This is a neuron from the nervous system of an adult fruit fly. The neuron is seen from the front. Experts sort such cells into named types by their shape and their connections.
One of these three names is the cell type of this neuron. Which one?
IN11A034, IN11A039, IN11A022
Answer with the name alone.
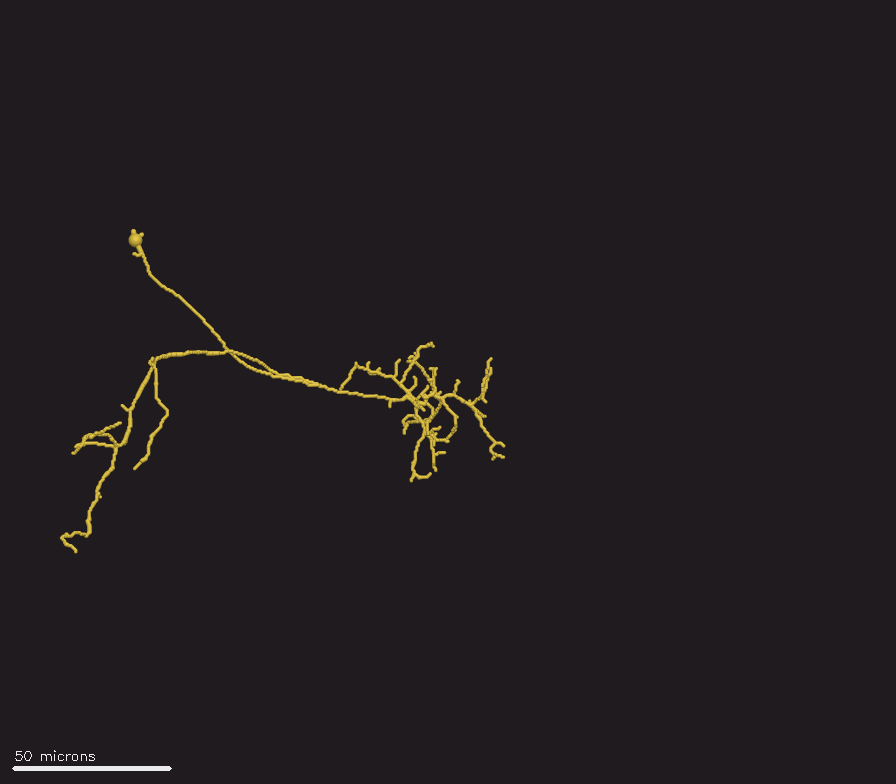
IN11A039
